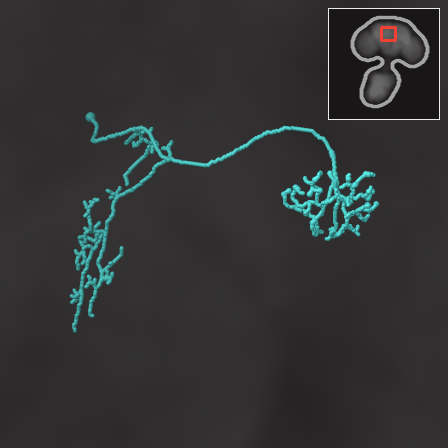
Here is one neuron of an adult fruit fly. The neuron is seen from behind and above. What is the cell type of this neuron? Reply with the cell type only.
ER1_a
